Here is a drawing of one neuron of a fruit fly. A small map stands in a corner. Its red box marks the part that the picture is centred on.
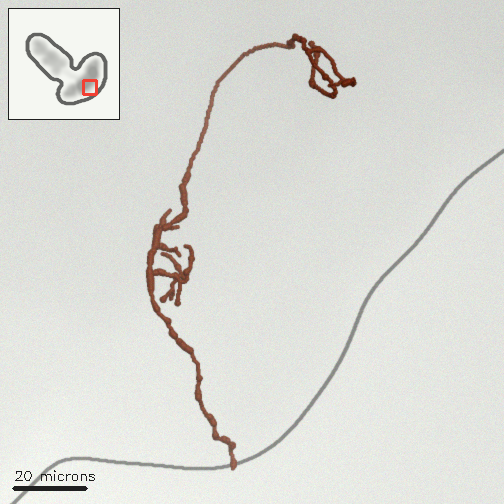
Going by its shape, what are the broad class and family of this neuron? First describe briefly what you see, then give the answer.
It lies in the brain. No cell body is drawn. By the scale bar it is about 120 microns tall in this view. This is a sensory neuron entering the brain. The name of its family is class olfactory.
